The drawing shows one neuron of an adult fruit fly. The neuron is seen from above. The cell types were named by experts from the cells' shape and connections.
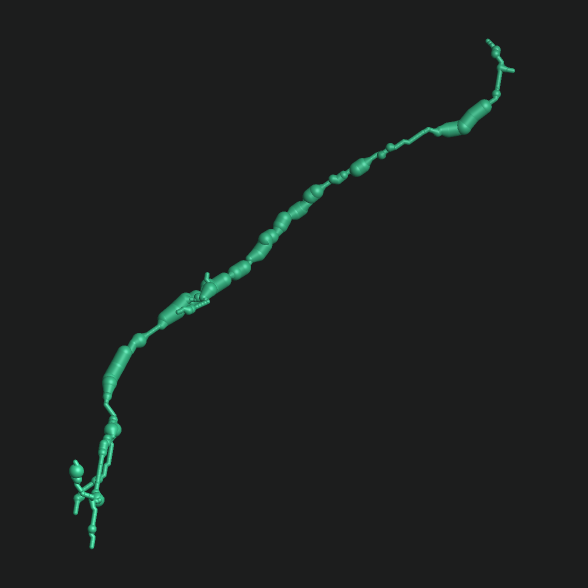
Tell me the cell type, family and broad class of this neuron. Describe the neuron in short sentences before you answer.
There are a dozen or fewer branch ends. In this view it is about as wide as it is tall. It is of cell type SNta42. Its family is called class mechanosensory tactile. Its broad class is sensory neuron entering the nerve cord.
